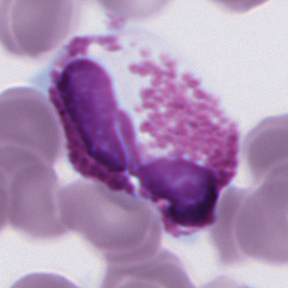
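Eosinophil, checked feature by feature: the nucleus has two lobes linked by a thin strand; these lie along the left and lower edges, leaving the upper right filled with granules; the granules themselves are coarse, round and reddish-pink.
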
